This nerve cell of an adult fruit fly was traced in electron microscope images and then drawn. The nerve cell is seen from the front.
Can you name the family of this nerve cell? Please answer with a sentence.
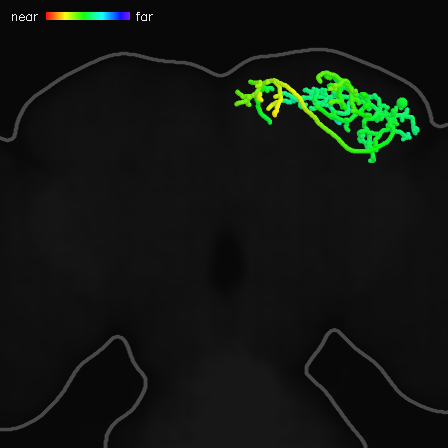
The family is hemilineage LHl2_dorsal.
